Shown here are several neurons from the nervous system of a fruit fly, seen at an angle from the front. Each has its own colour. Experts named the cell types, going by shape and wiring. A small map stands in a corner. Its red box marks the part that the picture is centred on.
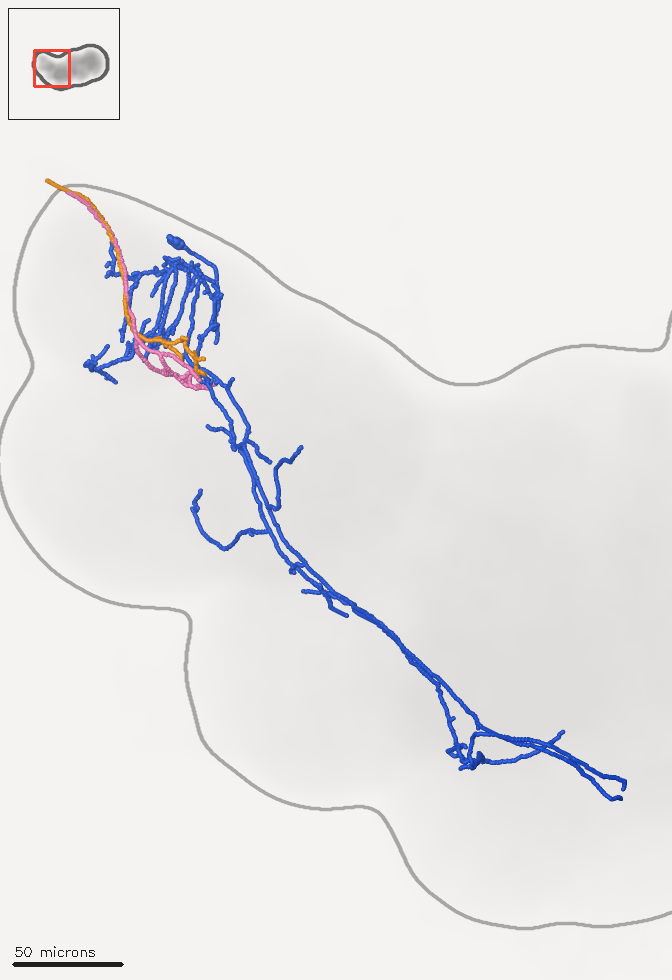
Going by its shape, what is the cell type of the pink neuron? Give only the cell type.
SNxx14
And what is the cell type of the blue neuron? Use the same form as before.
IN09A005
